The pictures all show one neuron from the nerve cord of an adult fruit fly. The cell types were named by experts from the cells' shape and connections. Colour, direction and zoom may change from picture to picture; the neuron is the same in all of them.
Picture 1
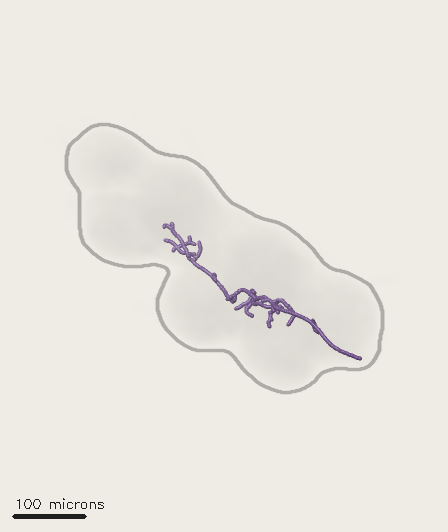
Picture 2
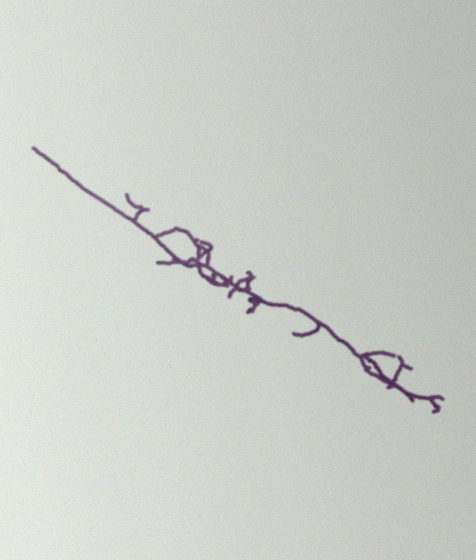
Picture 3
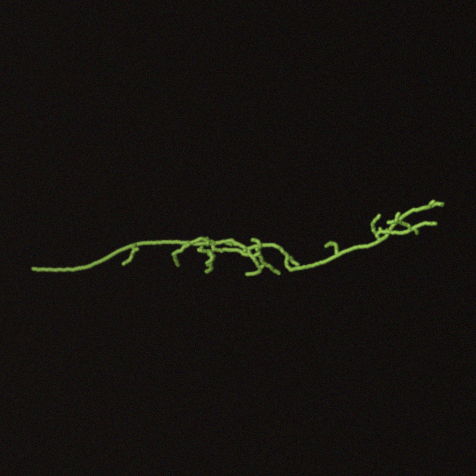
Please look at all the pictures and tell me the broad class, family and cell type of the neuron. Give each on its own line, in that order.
descending neuron
DNpe
DNpe028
